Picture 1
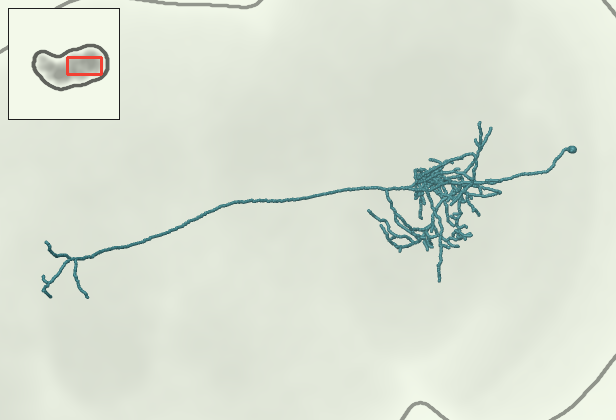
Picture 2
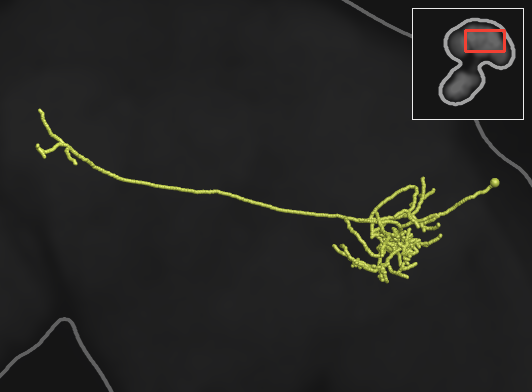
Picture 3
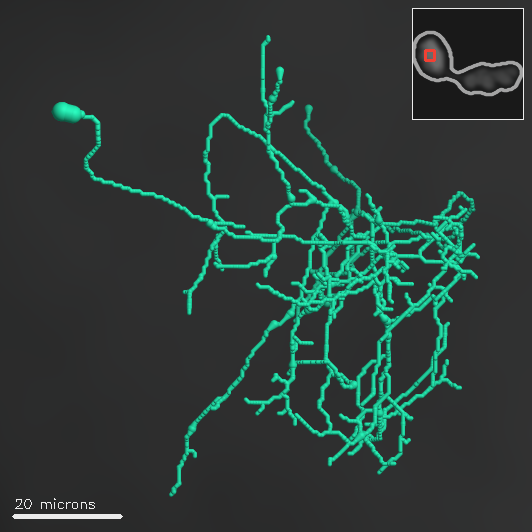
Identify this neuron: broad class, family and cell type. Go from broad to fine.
central-brain intrinsic neuron; hemilineage VLPl&d1_lateral; CB0738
